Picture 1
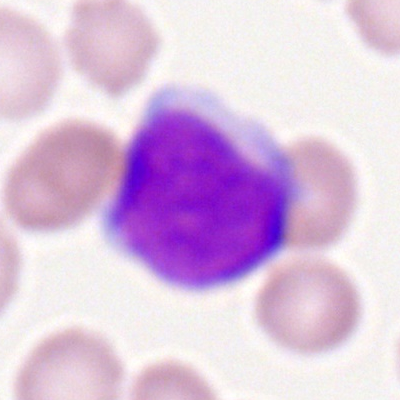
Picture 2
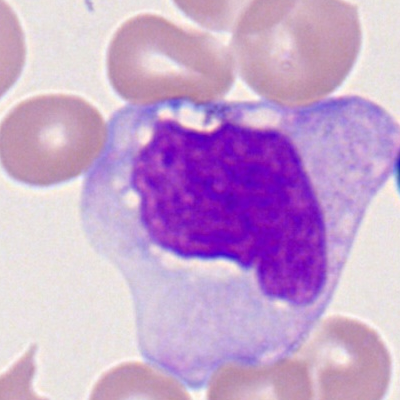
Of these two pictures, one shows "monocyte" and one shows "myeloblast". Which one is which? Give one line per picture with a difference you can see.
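Picture 1 is a myeloblast. No vacuoles are visible in the cell.
Picture 2 is a monocyte. Small clear spaces lie in the cytoplasm close to the nucleus.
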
